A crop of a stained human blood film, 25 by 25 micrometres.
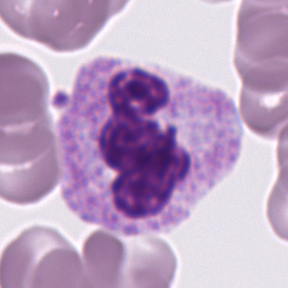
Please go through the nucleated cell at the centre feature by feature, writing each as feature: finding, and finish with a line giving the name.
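Outline: irregular and somewhat angular, not round
Nucleus: runs roughly top to bottom through the middle of the cell
Nucleoli: none visible
Granules: fine, purplish, scattered evenly throughout the cytoplasm
Name: segmented neutrophil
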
